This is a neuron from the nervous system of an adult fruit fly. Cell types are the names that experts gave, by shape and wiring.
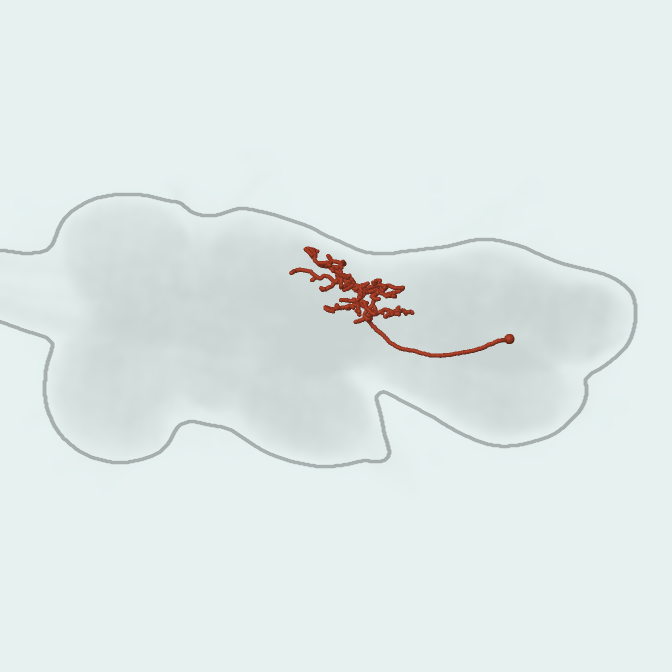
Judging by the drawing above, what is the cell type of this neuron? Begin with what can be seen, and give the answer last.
It is in the nerve cord and does not reach the brain. The cell body can be seen on the right of the picture. Its broad class is nerve-cord intrinsic neuron. Its cell type is IN06A093.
